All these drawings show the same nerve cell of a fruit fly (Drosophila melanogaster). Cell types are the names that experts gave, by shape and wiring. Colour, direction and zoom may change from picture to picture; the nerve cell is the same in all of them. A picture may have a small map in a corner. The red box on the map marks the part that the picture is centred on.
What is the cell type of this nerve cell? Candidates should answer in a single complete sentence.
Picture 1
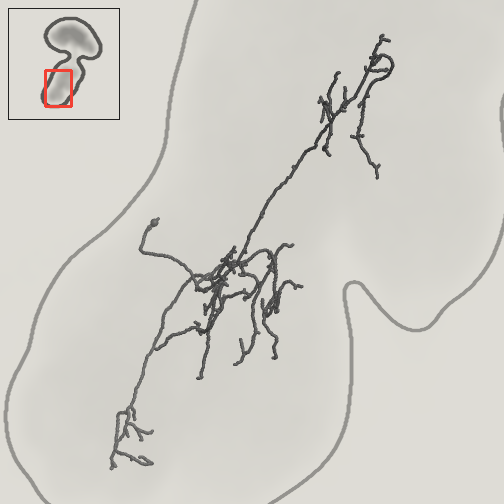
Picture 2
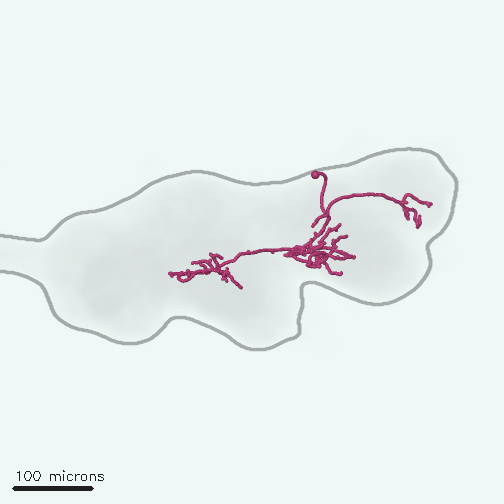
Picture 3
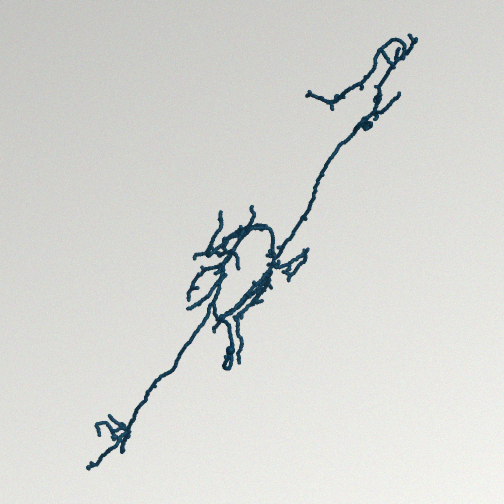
The cell type this nerve cell represents is IN23B035.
